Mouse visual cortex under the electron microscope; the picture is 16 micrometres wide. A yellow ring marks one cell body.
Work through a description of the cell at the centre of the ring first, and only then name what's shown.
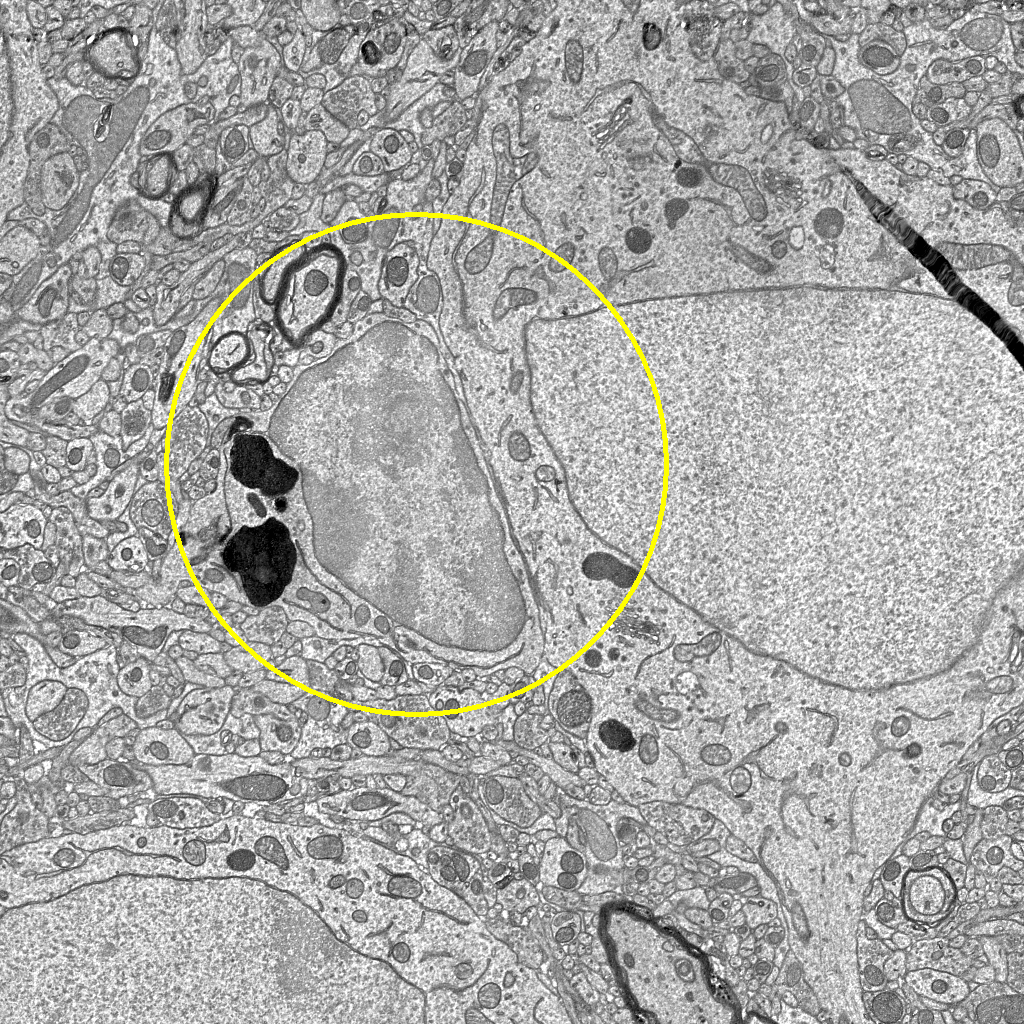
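The nucleus has a smooth outline with no deep infoldings. Its chromatin is finely mottled, showing paler and slightly darker zones but no large dense clumps, and no distinct nucleolus is visible. On its right, the cell is bordered by a much larger, pale cell body. This is a microglial cell.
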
